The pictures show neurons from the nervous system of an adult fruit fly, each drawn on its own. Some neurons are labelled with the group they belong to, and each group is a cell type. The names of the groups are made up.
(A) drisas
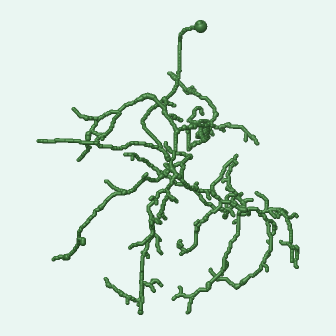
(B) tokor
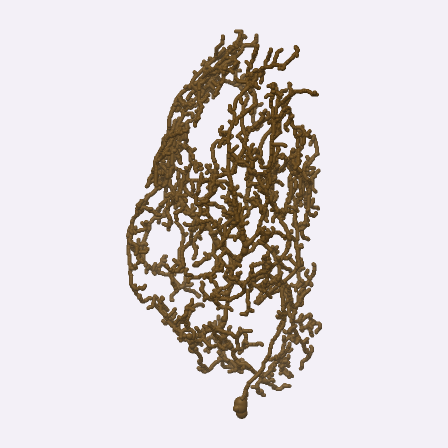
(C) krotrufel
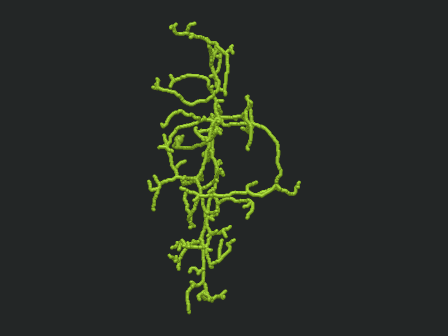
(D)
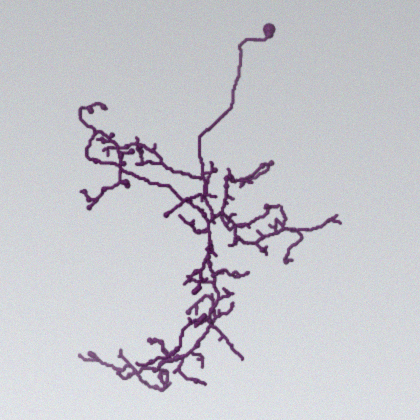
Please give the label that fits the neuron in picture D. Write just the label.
drisas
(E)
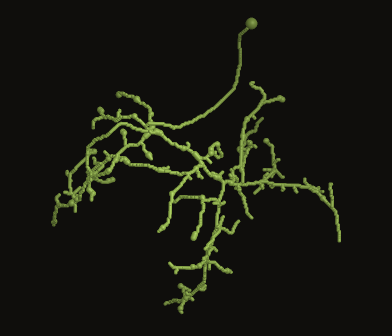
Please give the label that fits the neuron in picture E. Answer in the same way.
drisas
